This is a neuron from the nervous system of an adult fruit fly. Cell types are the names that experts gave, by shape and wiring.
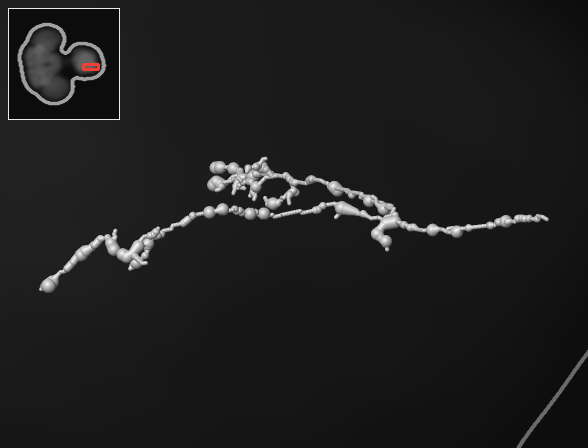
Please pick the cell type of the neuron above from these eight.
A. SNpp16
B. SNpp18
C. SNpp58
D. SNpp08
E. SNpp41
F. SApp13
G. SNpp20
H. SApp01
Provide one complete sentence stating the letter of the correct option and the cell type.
Option E states the cell type of the neuron, which is SNpp41.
